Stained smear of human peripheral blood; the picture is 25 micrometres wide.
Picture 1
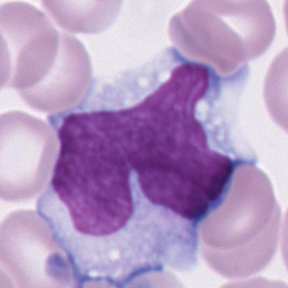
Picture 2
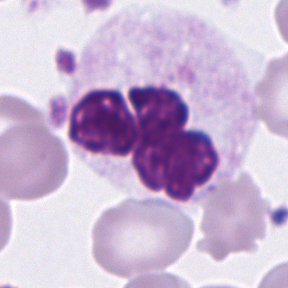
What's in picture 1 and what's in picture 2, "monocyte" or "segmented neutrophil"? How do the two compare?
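Monocyte in picture 1, segmented neutrophil in picture 2. Nucleus: one broad folded mass in picture 1, not separate lobes on thin strands; in picture 2, lobes with no visible nucleolus in any of them, and chromatin dense, dark purple and coarsely clumped.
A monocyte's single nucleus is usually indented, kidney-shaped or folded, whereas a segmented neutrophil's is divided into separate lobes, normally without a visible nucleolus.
Cytoplasm: plentiful and pale grey-blue in picture 1; pale lilac in picture 2.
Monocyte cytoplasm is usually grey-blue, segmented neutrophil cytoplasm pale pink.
Granules: fine and faint in both, pinkish-purple in picture 2.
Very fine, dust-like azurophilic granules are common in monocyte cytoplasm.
Vacuoles: several small clear ones in picture 1.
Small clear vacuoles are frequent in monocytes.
Outline: irregular in picture 1, roughly round and smooth in picture 2. A red cell with a spiky, crenated outline touches the picture 2 cell at lower right.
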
